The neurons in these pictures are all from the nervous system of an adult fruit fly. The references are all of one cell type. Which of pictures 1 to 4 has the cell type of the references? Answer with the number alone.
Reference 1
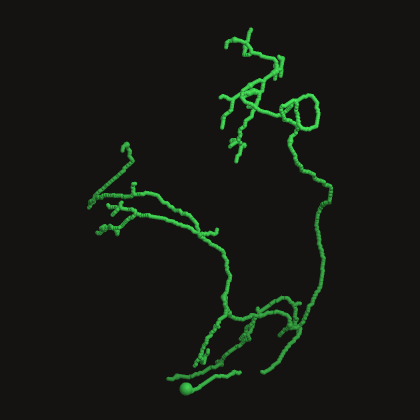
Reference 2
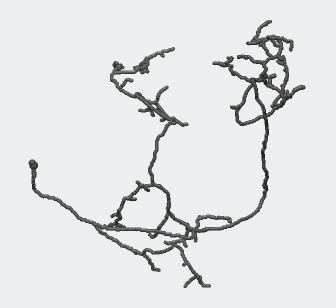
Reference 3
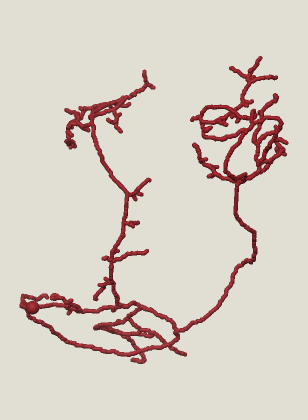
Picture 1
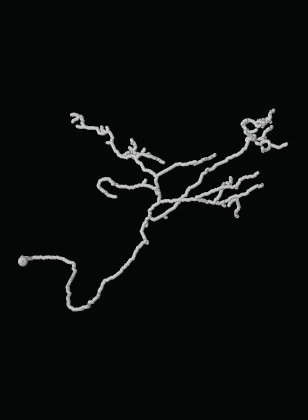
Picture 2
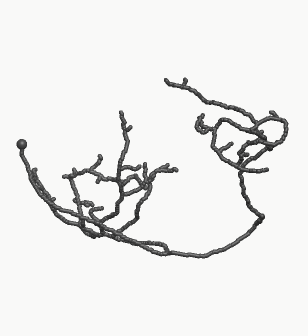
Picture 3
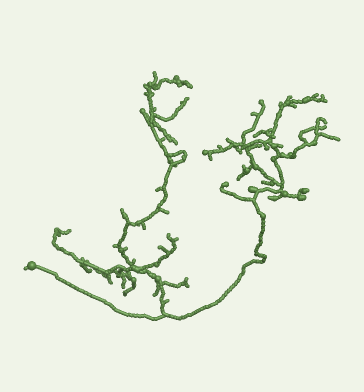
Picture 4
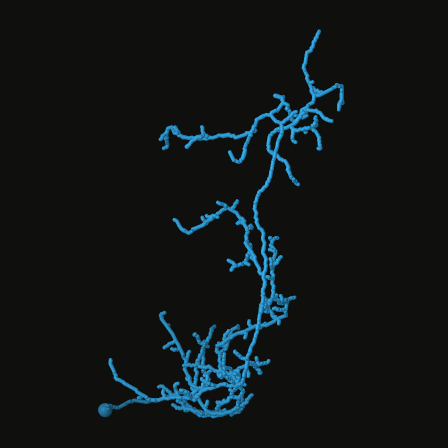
3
